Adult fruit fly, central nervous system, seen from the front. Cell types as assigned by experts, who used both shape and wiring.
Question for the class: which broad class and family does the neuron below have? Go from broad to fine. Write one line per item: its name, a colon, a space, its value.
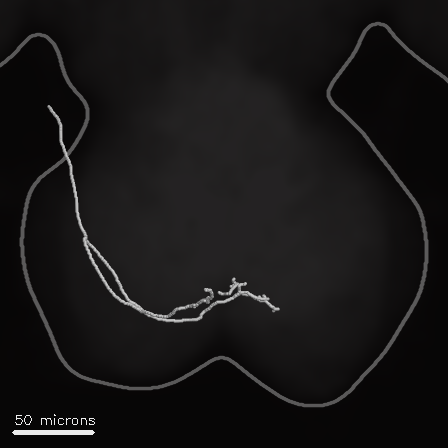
broad class: sensory neuron entering the nerve cord
family: class mechanosensory tactile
